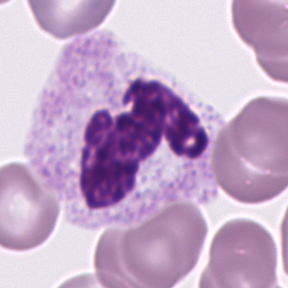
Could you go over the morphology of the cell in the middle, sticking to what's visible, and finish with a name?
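Nucleus first: it is split into lobes that are joined to one another. Chromatin next: dark purple and coarsely clumped. Then the cytoplasm: pale pinkish-lilac rather than blue, with many small violet-pink granules spread through it. Last, the name: segmented neutrophil.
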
